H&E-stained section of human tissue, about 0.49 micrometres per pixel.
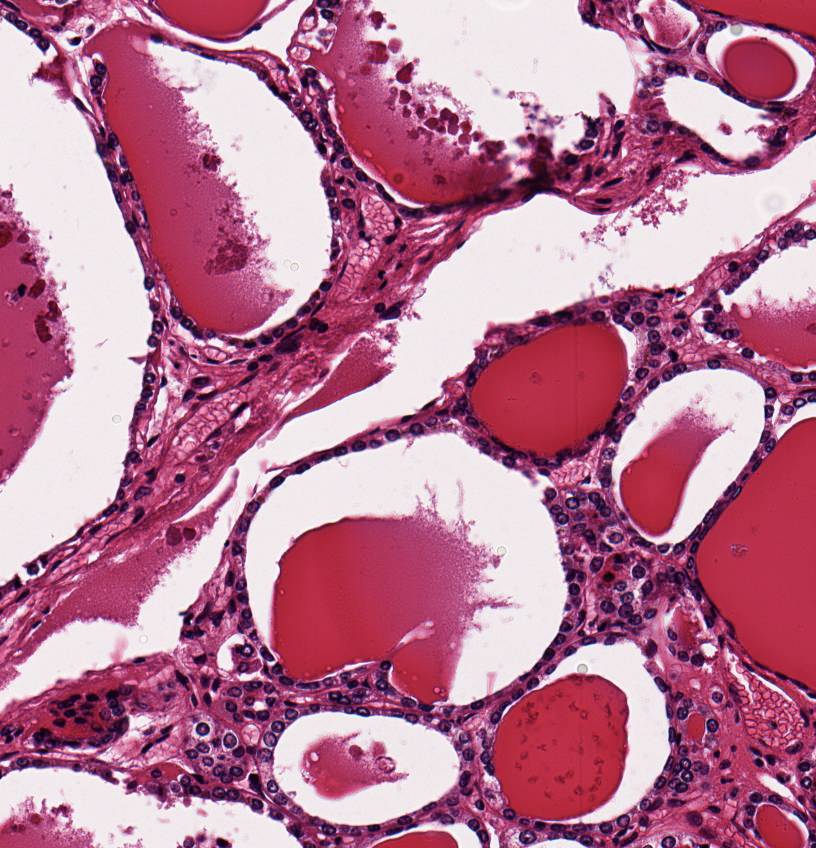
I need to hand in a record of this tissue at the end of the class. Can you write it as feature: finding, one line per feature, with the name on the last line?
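Follicles: rounded, closed, of varying size, filled with pink material
Between follicles: thin strands of tissue
Lining: single layer of low cuboidal to flattened cells
Nuclei: small, round, uniformly dark
Stroma: small groups of pale cells with finely vacuolated cytoplasm, upper centre and lower right
Tissue: thyroid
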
